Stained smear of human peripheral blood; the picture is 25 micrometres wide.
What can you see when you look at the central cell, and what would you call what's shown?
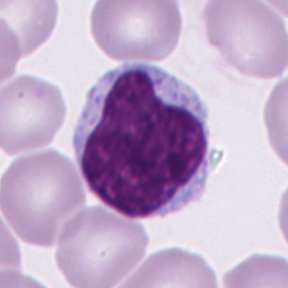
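Roughly round outline here, smooth at the edge. There's a notch cut into the upper edge of the nucleus, and no nucleolus shows anywhere inside it. A few fine purplish dots are scattered through the cytoplasm. That's a typical lymphocyte.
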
